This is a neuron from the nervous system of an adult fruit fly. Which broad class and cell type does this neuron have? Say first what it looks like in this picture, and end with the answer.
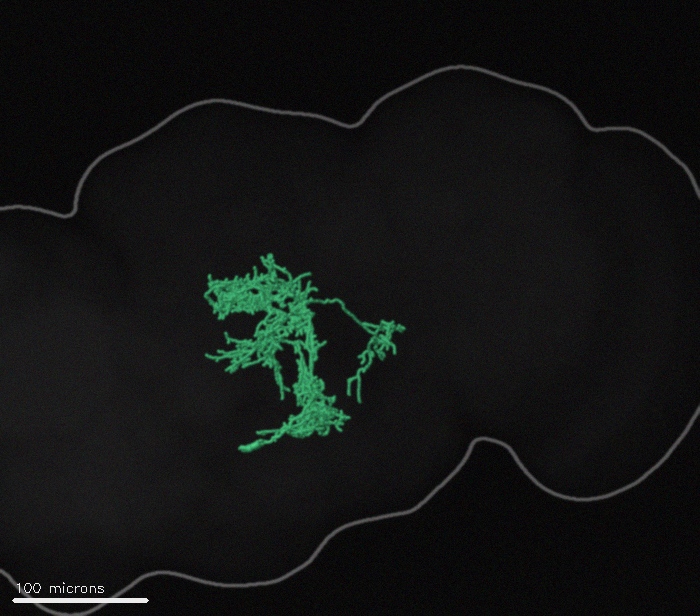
From left to right in the picture it spans about 150 microns. As drawn here it is about as wide as it is tall. It is a central-brain intrinsic neuron. It is of cell type PS306.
